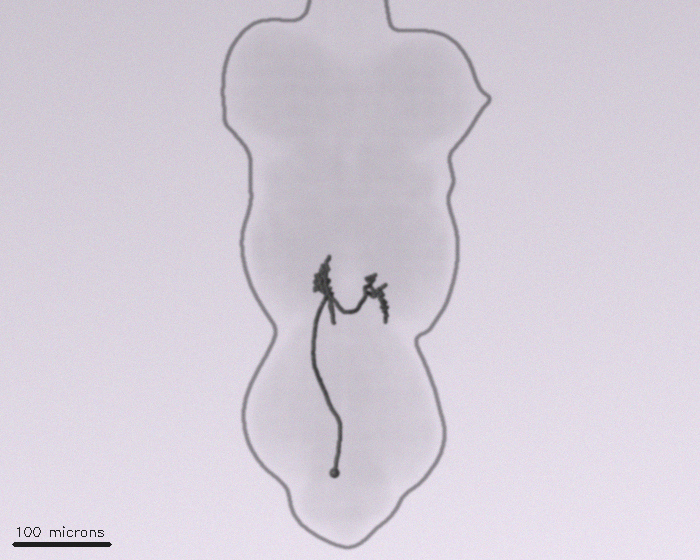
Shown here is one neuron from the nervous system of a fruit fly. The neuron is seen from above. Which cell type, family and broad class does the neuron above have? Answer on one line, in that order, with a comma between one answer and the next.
IN06A115, hemilineage 06A, nerve-cord intrinsic neuron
